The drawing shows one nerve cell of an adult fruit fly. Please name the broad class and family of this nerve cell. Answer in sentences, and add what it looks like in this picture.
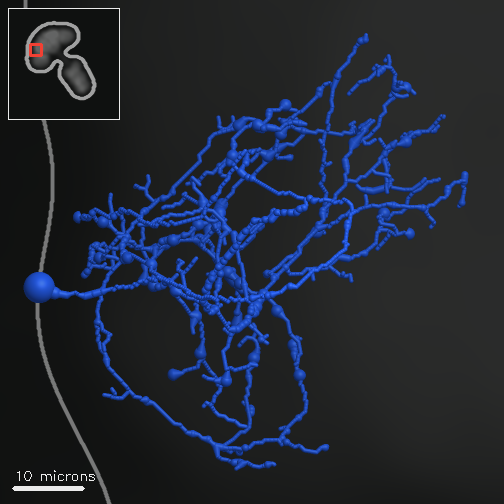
It is a central-brain intrinsic neuron. The family is hemilineage LHl1. The cell body is on the left of the picture. By the scale bar it is about 65 microns tall in this view. Dozens of branch ends can be seen.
